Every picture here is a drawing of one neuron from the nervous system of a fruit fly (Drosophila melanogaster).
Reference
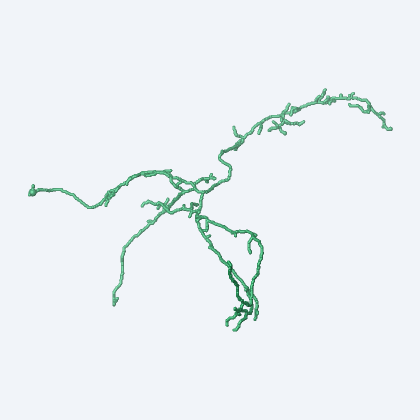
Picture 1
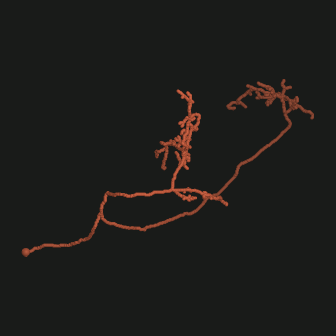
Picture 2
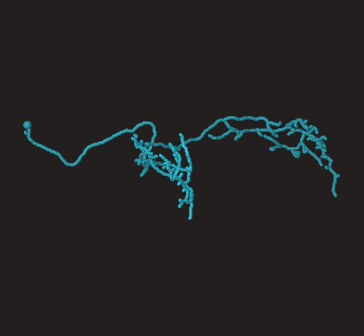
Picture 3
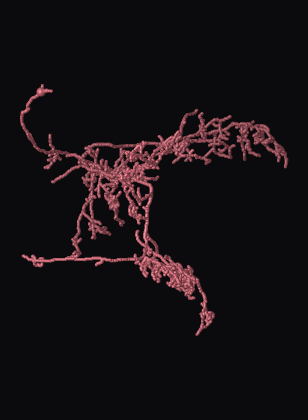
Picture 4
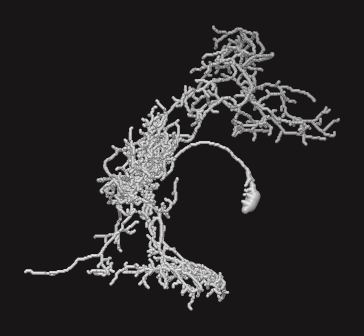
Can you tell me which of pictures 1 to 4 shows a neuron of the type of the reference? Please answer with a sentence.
The neuron in picture 2 is of the same cell type.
